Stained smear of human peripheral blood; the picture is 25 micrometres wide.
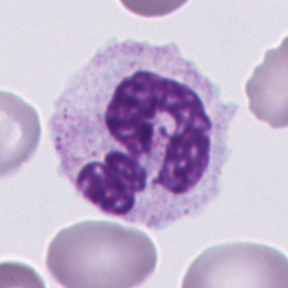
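Segmented neutrophil: abundant, pale pinkish-lilac cytoplasm filled with fine, dusty violet granules. Neither vacuoles in the cytoplasm nor nucleoli in the nucleus are seen.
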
